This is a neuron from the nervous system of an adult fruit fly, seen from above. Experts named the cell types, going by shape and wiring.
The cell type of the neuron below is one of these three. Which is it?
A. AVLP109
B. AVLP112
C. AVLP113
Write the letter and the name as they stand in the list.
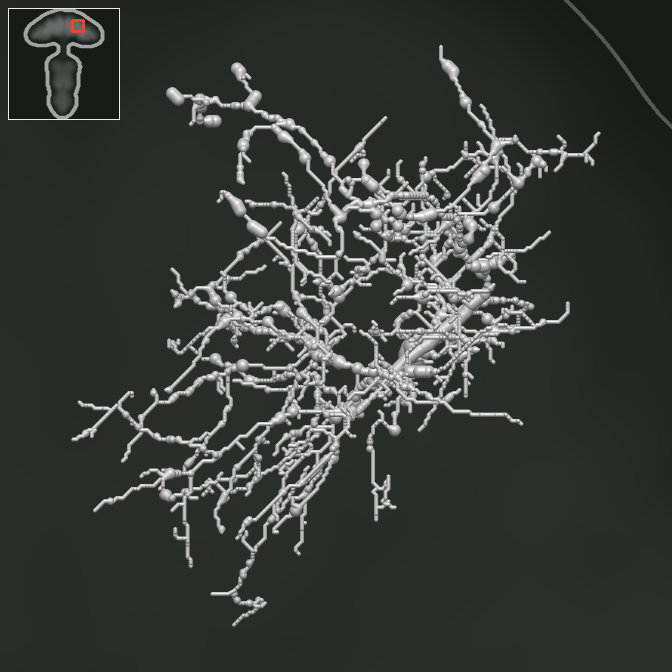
A. AVLP109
